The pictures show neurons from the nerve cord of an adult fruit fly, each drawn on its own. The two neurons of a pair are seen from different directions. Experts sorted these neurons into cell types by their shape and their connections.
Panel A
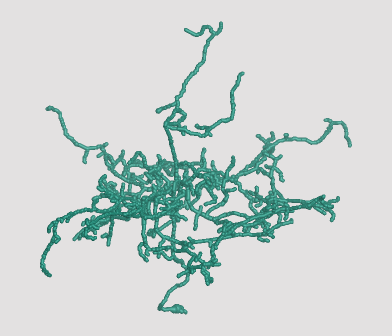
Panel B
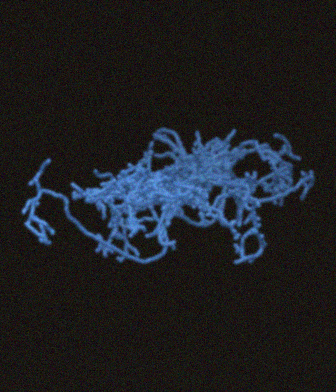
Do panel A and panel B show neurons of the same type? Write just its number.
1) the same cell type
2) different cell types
2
